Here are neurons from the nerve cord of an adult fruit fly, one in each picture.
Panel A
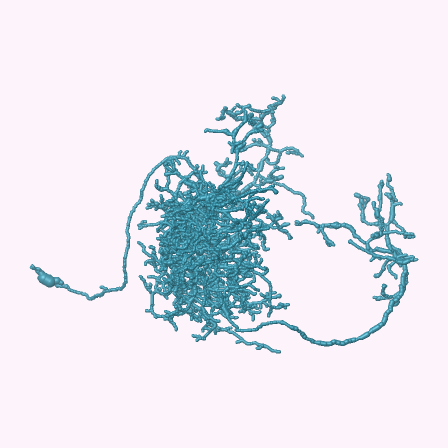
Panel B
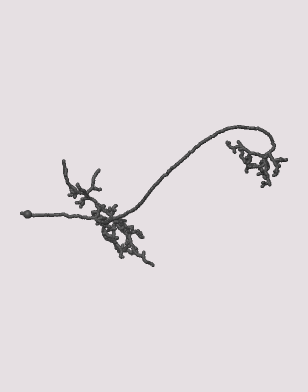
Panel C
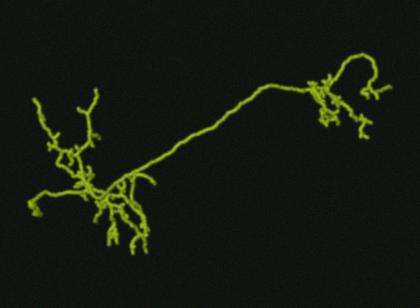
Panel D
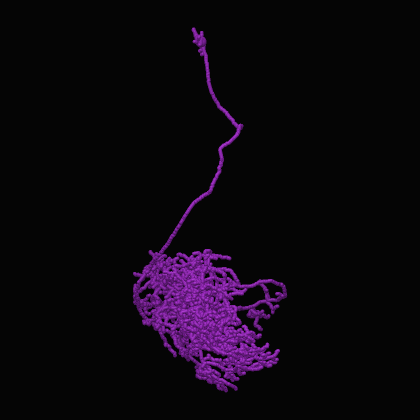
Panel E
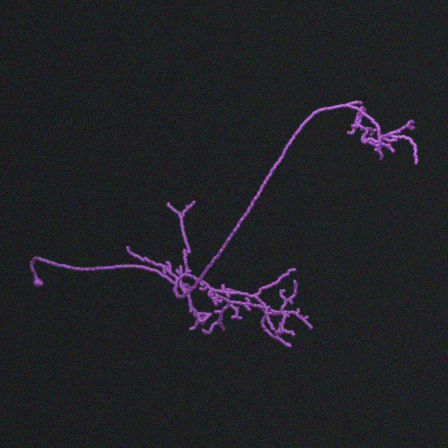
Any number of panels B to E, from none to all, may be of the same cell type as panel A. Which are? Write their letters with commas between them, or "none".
D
